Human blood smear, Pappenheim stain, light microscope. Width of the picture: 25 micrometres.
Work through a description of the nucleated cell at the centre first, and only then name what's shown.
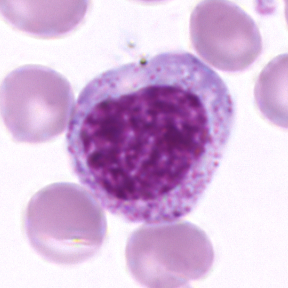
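Cell about 15 micrometres across. Nucleus about 12 by 10 micrometres, filling about 50% of the cell's area. Chromatin clumped into dark patches with paler gaps between them. Cytoplasm pale greyish-blue, its widest rim lying above the nucleus. Fine pink-purple granules scattered throughout the cytoplasm. Name: myelocyte.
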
